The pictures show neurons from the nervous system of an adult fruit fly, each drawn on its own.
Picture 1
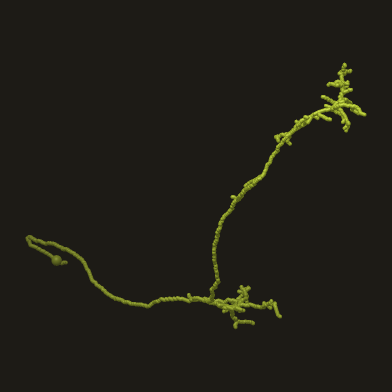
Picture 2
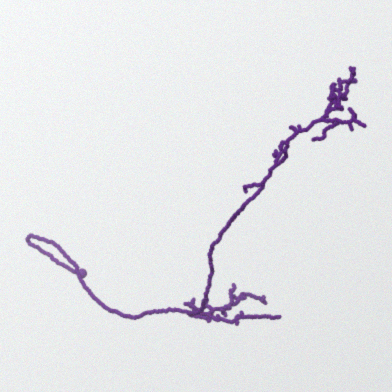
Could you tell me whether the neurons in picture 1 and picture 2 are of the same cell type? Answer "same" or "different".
same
